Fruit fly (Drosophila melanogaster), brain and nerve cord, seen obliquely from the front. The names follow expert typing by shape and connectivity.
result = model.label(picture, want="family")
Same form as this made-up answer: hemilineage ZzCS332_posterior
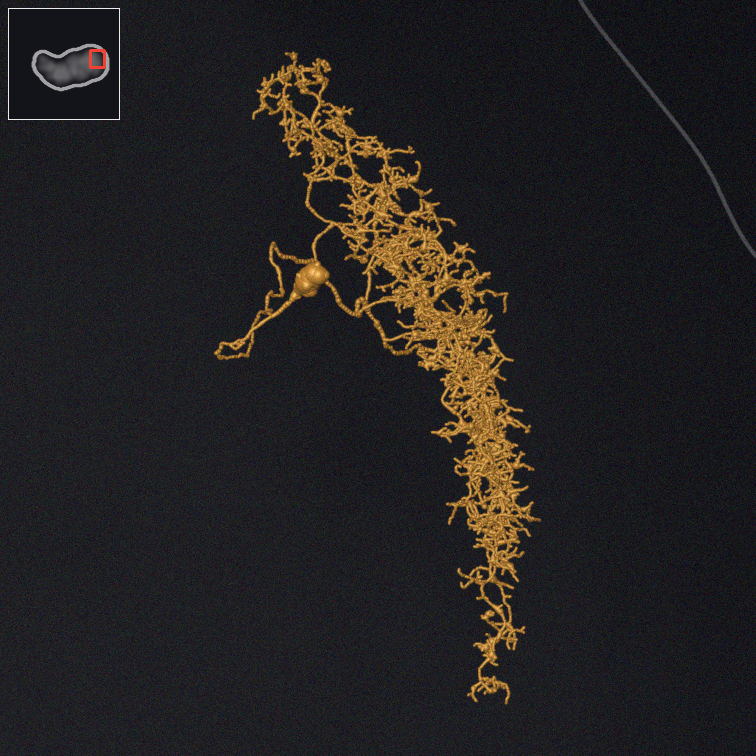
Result: Pm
